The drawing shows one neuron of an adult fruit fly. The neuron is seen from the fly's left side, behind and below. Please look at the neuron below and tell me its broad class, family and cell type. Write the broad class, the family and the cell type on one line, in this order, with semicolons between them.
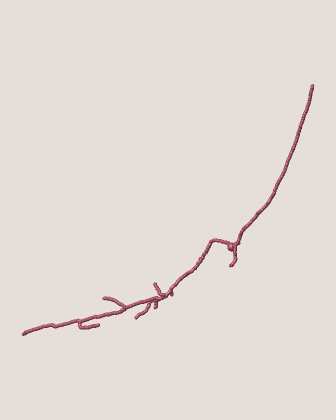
sensory neuron entering the nerve cord; class mechanosensory proprioceptive; SNpp20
